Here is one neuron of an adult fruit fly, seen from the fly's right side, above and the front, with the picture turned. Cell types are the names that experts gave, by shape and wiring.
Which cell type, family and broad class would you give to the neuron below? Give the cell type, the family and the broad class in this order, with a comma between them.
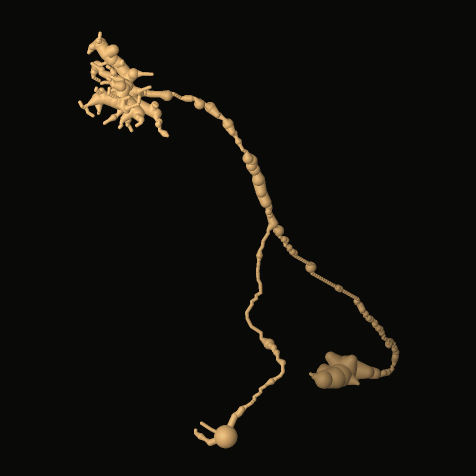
TuBu01, hemilineage AOTUv3_dorsal, central-brain intrinsic neuron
